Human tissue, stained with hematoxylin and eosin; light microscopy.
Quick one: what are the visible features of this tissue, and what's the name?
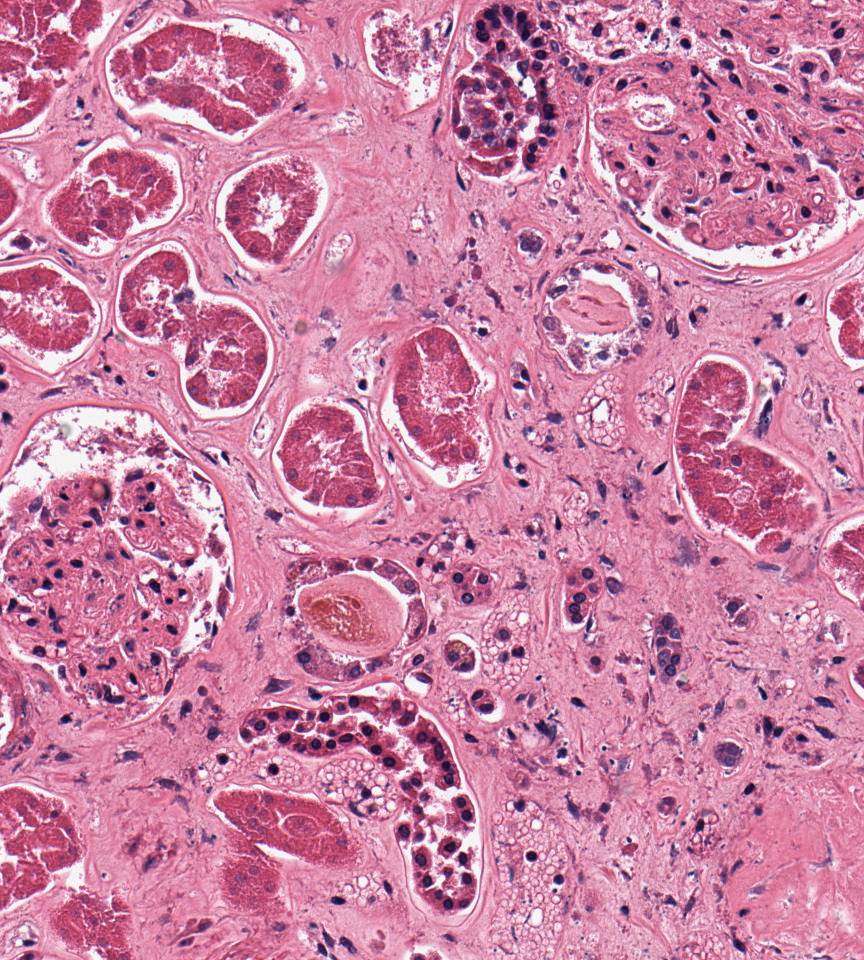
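Left and upper left: crowded tubules with dense, granular, deeply eosinophilic cytoplasm. Two large rounded glomeruli: left middle edge, upper right. Lower centre: clusters of cells with pale, finely vacuolated, foamy cytoplasm. A small tubule just left of these holds a homogeneous orange-brown cast. Renal cortex.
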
